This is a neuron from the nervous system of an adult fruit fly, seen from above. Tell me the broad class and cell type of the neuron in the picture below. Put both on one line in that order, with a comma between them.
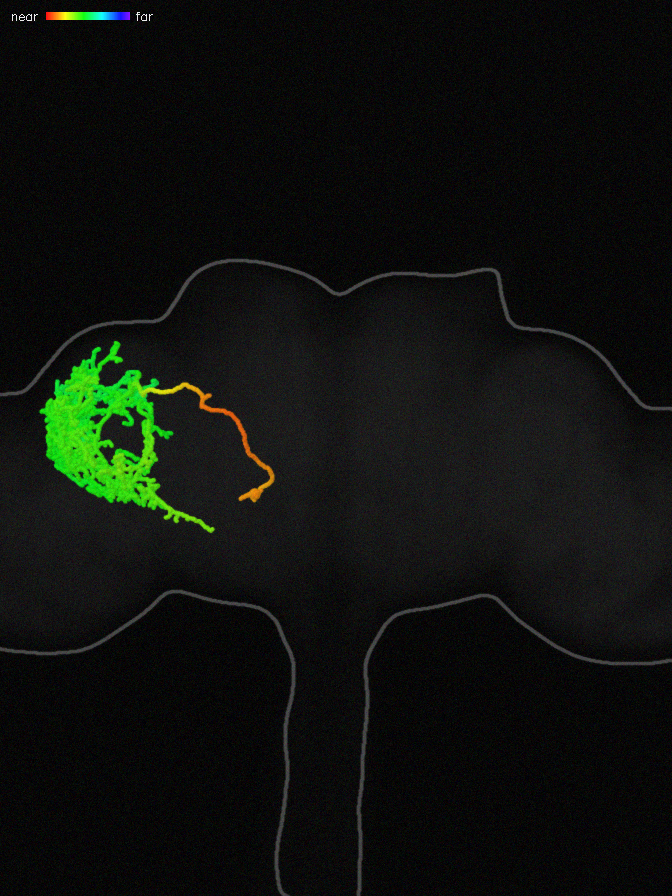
central-brain intrinsic neuron, AVLP088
